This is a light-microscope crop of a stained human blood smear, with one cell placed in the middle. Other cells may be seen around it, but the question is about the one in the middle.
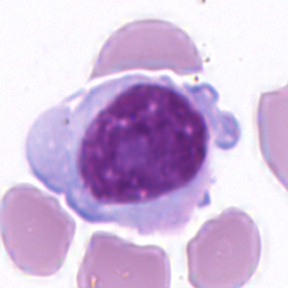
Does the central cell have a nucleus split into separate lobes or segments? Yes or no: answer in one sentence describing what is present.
No, its nucleus is undivided, compact and round, oval or kidney-shaped.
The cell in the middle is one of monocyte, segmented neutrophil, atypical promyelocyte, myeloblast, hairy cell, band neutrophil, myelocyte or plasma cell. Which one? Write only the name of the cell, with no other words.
plasma cell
